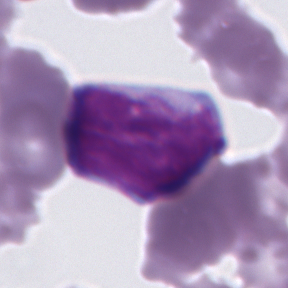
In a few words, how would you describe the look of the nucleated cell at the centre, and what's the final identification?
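Looking at it, the purple mass is wider than it is tall. The chromatin shows as streaky strands running roughly horizontally across the cell. I can make out no nucleoli, and no distinct granules either. The cell is a myeloblast.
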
